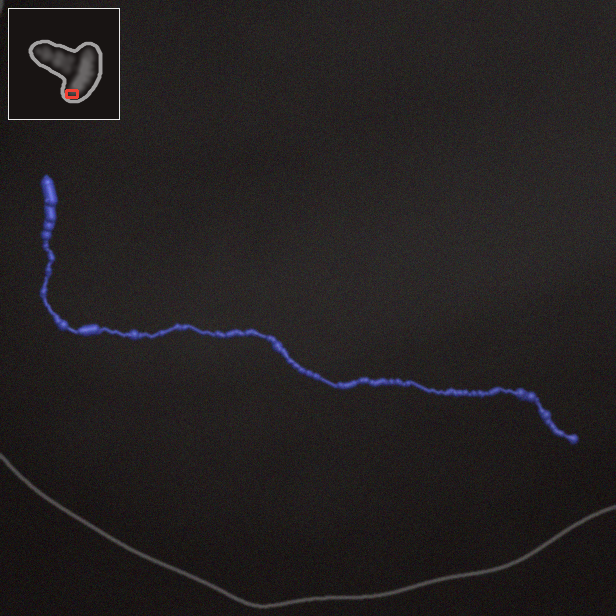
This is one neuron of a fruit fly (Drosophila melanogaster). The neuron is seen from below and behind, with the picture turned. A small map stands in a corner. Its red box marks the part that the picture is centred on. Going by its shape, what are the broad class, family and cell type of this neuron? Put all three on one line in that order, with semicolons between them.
photoreceptor or other optic-lobe sensory neuron; class visual; R7y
